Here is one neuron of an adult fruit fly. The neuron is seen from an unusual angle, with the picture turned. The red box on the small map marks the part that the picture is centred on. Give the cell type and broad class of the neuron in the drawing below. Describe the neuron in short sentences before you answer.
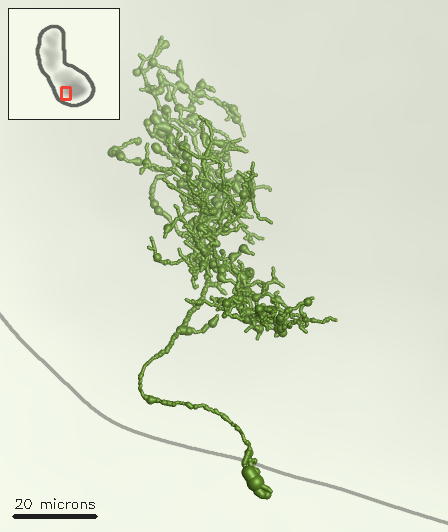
The cell body can be seen at the bottom of the picture. From top to bottom in the picture it spans about 110 microns. Dozens of branch ends can be seen. It is of cell type GNG078. This is a central-brain intrinsic neuron.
